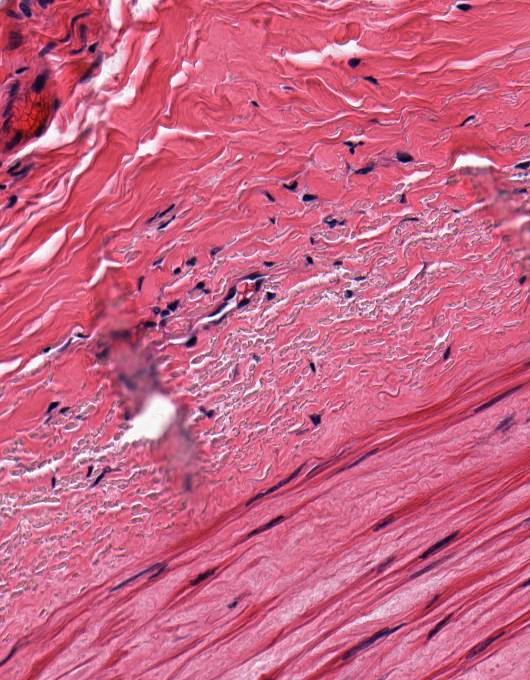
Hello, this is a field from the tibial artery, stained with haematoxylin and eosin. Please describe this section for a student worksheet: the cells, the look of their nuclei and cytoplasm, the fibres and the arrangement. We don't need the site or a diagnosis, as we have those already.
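Up top, I see dense, wavy pink collagen bundles with thin white clefts between them. Then, in the lower right, there's a band of closely packed parallel fibres running diagonally from lower left to upper right, and its nuclei look long and slender, lined up with the fibres. In the paler central zone, small dark nuclei sit scattered singly.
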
